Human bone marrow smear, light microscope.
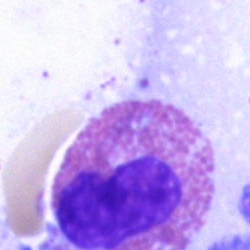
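Eosinophil, central cell of a stained human bone marrow smear. Its outline is smooth and rounded along the upper and right sides. The nucleus lies in the lower part of the cell and stains a dense, deep purple. Coarse orange-pink granules pack the cytoplasm.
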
